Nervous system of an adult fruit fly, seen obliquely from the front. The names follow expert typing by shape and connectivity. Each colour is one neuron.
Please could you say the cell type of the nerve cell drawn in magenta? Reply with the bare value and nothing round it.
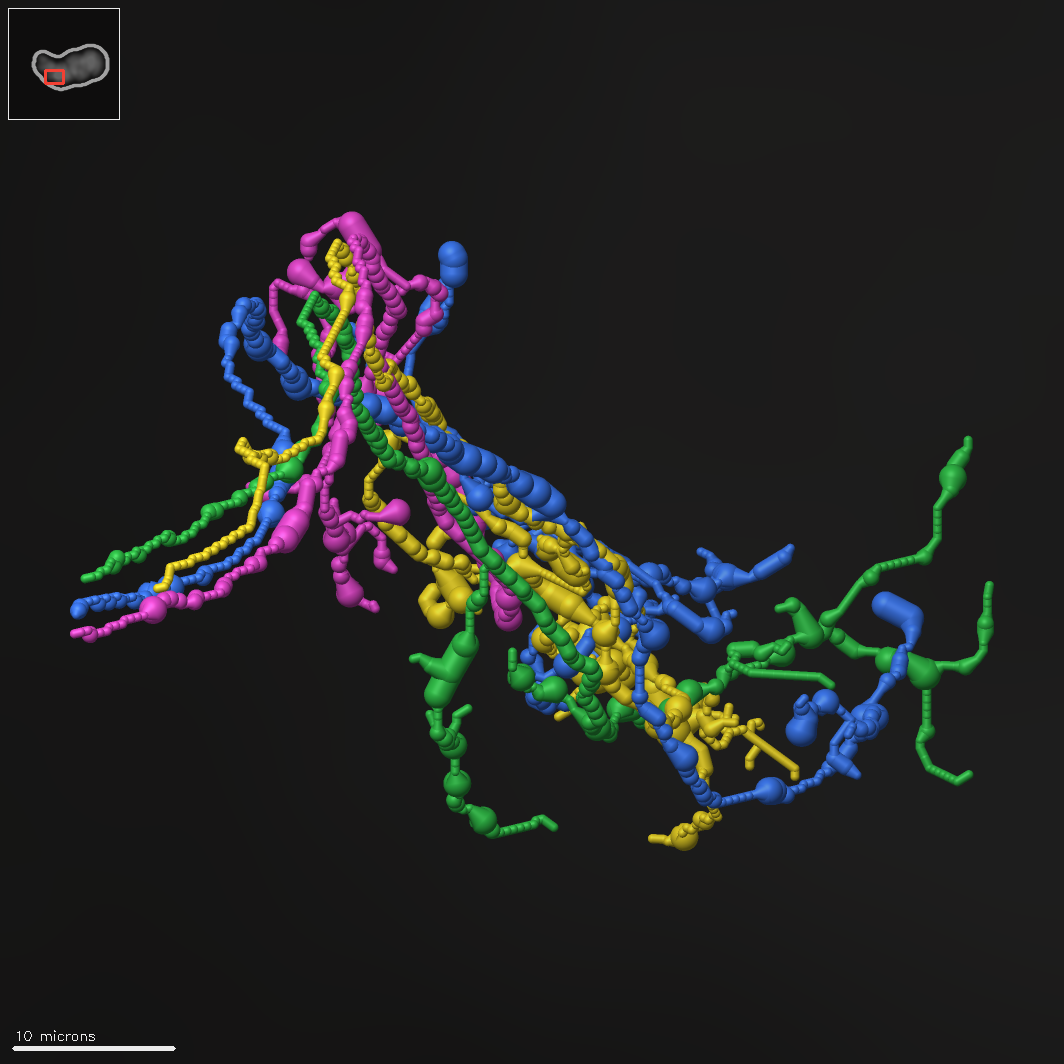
SNta04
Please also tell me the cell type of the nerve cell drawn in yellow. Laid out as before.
SNta18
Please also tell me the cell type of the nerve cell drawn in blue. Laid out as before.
SNta14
